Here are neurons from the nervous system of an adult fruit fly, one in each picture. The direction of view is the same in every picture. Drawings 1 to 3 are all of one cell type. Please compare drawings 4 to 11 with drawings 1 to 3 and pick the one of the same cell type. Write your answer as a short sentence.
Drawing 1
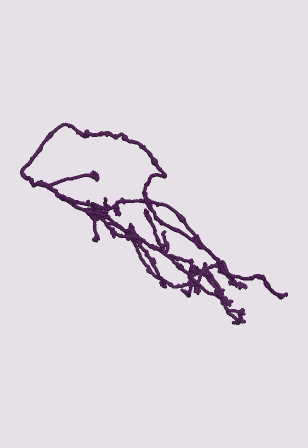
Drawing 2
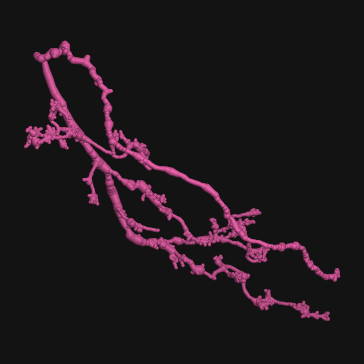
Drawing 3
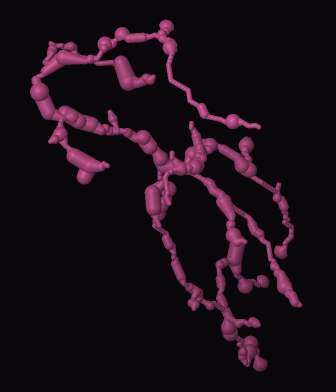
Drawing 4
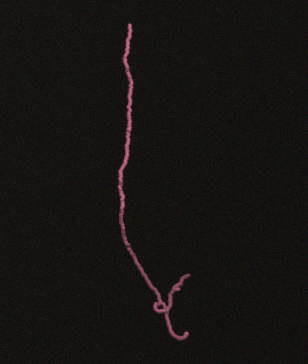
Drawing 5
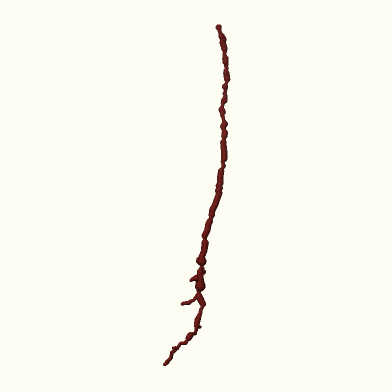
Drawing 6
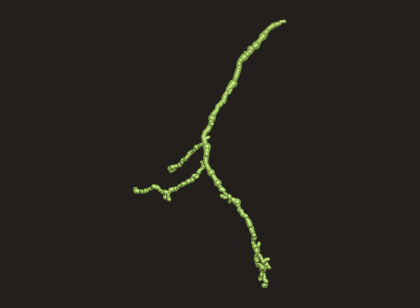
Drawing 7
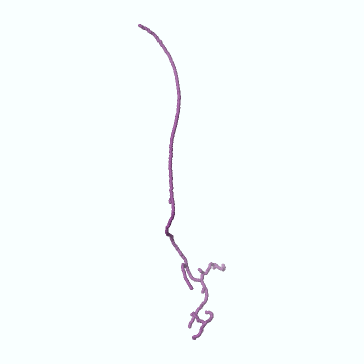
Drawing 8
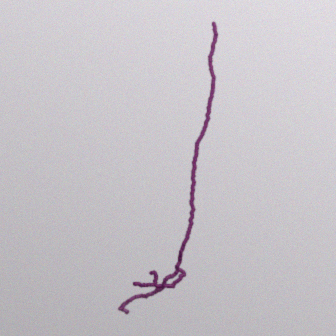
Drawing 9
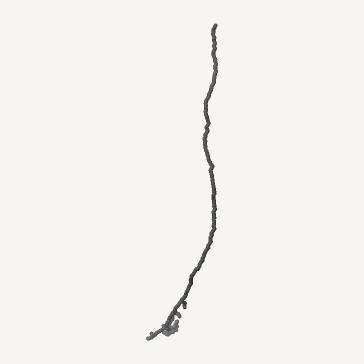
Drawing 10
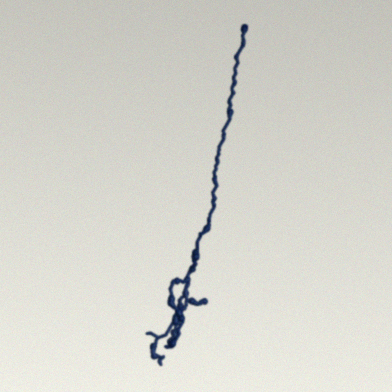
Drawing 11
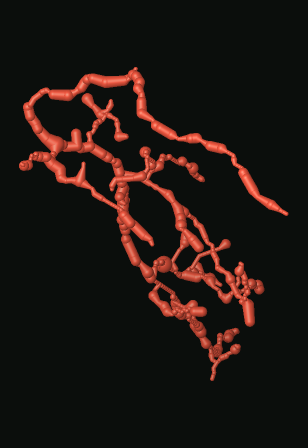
The neuron in drawing 11 is of the same cell type.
